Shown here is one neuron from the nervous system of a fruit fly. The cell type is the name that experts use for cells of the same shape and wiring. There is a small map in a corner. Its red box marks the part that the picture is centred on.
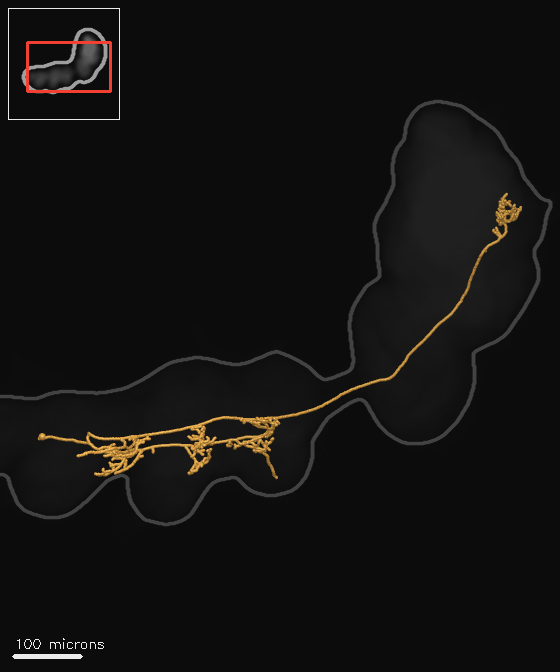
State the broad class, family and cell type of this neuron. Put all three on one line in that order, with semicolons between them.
ascending neuron; hemilineage 08B; AN08B018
